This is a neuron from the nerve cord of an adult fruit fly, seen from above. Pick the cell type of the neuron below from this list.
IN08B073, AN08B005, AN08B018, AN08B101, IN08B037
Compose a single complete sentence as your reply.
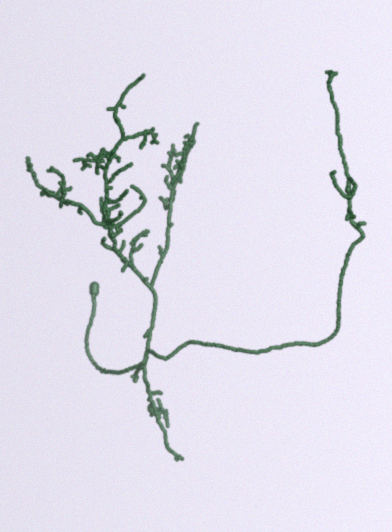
This particular neuron has the cell type IN08B037.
